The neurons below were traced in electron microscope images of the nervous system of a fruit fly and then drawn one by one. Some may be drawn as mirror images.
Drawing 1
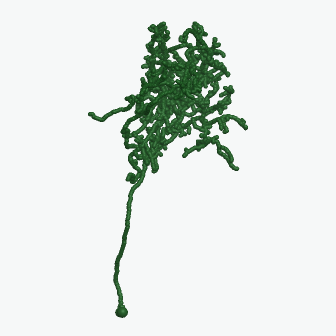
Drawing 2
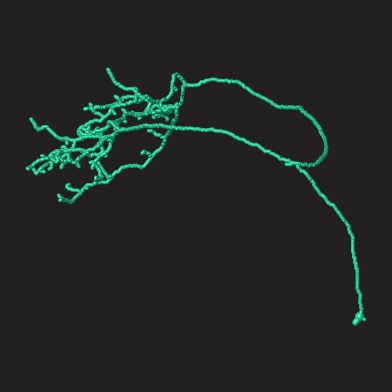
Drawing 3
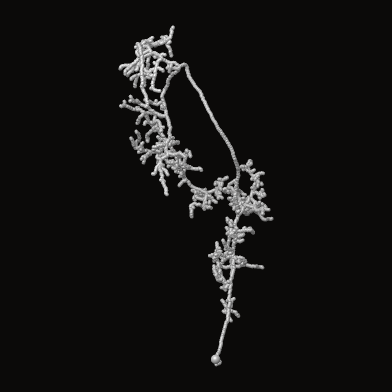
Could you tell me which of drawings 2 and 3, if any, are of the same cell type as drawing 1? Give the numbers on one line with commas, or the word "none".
none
